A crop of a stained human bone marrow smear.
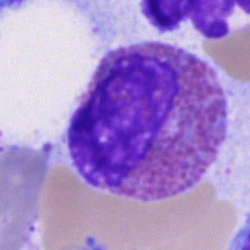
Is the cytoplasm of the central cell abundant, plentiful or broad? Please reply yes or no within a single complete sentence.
Yes, its nucleus is set within plentiful cytoplasm.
